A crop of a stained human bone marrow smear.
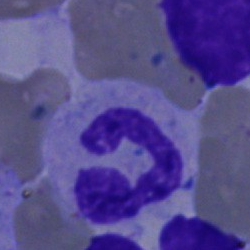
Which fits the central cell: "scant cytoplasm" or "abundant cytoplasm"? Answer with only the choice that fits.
Abundant cytoplasm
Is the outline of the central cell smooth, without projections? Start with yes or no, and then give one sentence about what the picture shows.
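Yes. The cell outline is round and smooth.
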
